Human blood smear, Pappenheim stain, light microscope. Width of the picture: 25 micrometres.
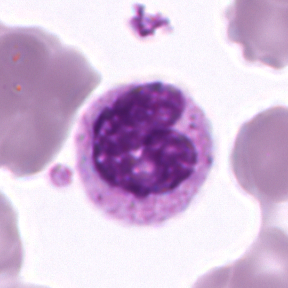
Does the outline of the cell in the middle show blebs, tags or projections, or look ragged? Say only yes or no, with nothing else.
No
